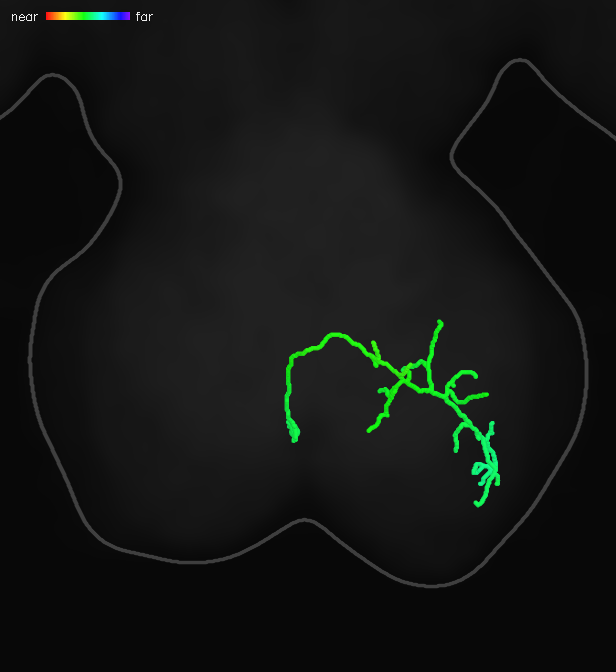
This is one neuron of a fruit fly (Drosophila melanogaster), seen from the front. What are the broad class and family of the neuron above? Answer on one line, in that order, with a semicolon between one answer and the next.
nerve-cord intrinsic neuron; hemilineage 12B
